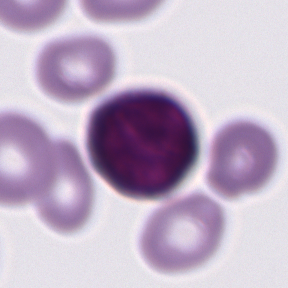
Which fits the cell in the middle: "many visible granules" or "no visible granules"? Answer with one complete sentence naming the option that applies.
There is no granule to be seen in the cytoplasm of this cell.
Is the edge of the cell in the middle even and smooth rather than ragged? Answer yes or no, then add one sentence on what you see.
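Yes. The cell has a smooth, roughly round outline.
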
